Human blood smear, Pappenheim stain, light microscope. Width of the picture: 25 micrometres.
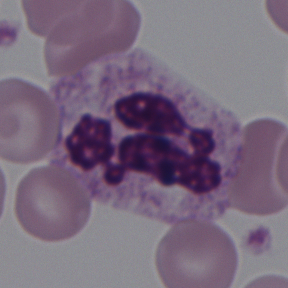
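Segmented neutrophil, the nucleated cell at the centre of a stained smear of human peripheral blood under the light microscope. Its outline is irregular and somewhat angular rather than round. The nucleus is divided into several separate lobes. Fine lilac granules are scattered throughout the cytoplasm, which contains no clear vacuoles.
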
